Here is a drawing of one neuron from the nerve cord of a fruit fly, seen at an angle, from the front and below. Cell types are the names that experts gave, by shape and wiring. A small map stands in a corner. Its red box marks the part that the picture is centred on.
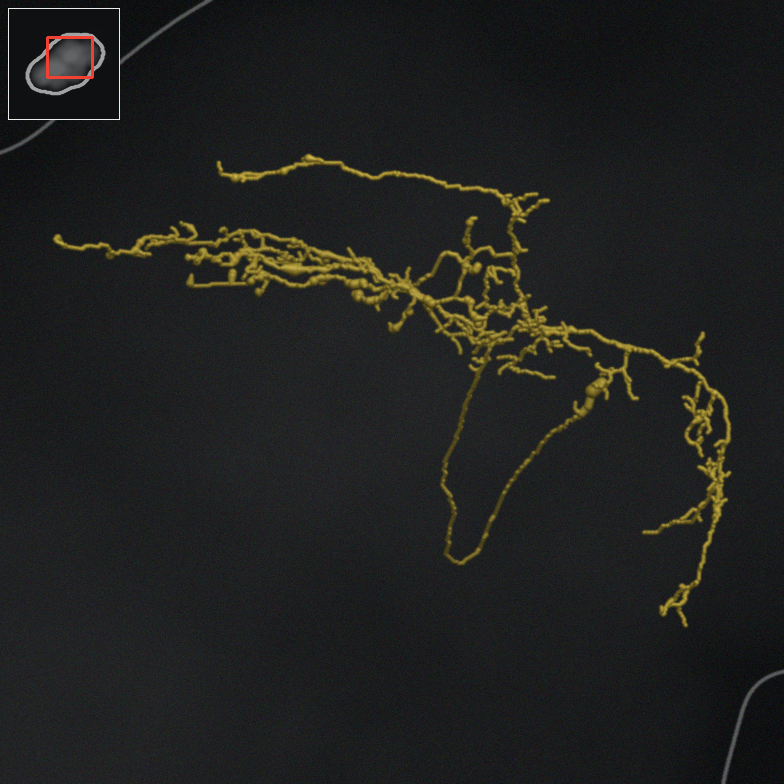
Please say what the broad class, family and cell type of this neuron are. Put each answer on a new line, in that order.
nerve-cord intrinsic neuron
hemilineage 11B
IN11B015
